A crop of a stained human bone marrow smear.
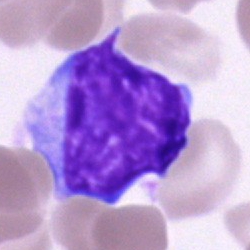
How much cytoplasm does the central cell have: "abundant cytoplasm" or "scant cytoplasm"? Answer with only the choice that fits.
Scant cytoplasm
